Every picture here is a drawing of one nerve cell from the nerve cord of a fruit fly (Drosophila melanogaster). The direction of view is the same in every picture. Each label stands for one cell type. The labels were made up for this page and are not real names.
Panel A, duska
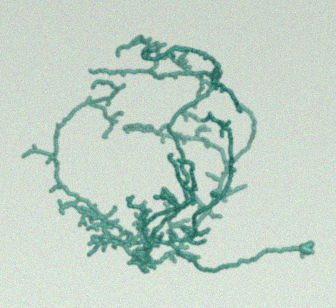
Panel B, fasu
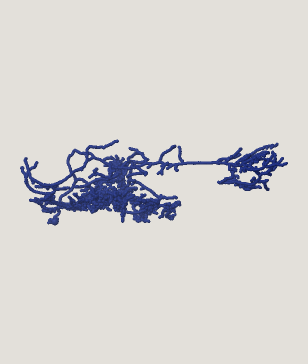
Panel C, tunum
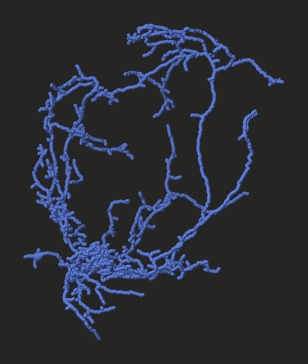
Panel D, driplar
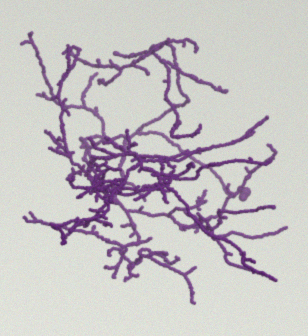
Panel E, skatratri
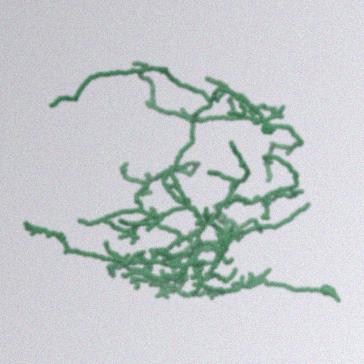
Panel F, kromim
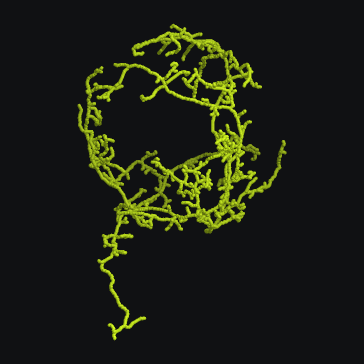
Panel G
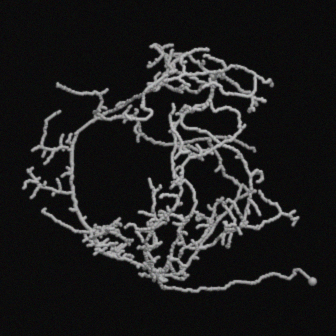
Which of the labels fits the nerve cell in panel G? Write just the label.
duska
